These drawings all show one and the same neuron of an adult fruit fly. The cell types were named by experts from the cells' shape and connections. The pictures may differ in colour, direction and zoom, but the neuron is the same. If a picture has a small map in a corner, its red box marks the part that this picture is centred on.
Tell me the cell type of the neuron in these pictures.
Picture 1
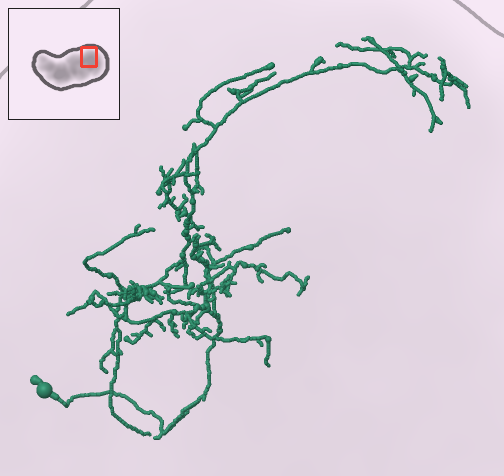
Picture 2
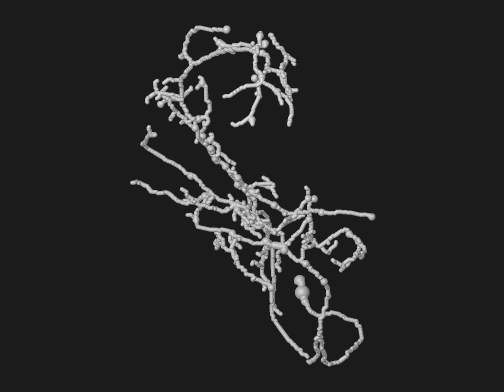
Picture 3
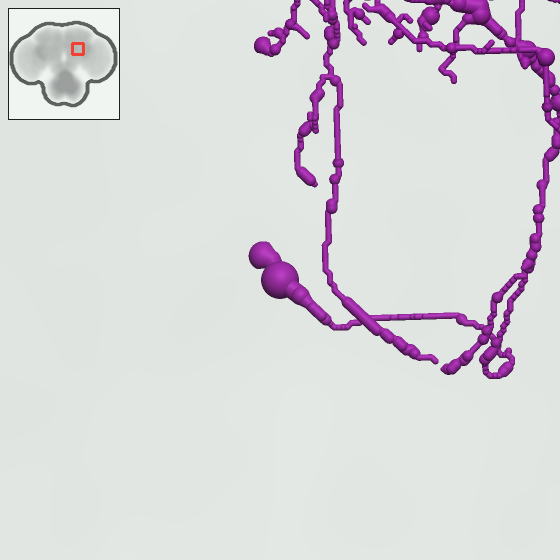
PLP181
